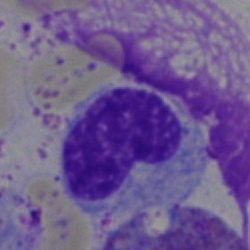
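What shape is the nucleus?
Kidney-shaped, with its indentation on the lower right side.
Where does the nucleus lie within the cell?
Toward the left, leaving more cytoplasm on the right.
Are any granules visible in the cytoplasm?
No granules are visible.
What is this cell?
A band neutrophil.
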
